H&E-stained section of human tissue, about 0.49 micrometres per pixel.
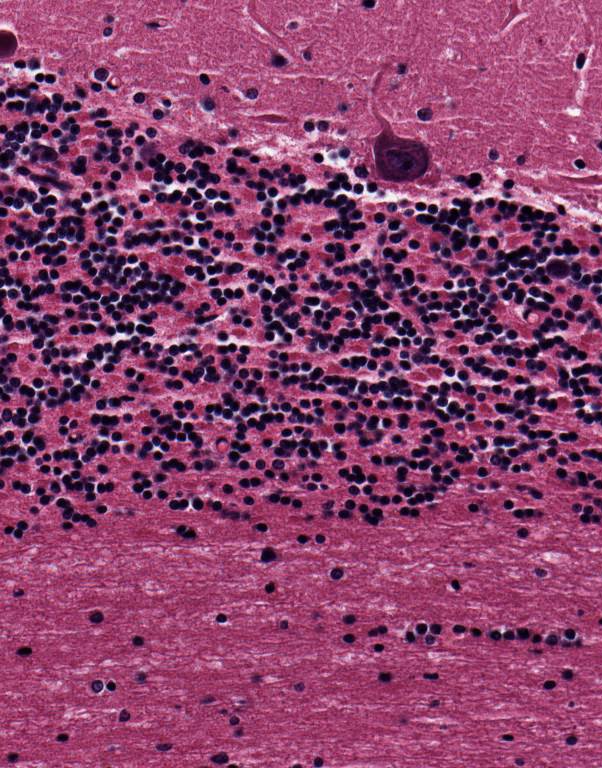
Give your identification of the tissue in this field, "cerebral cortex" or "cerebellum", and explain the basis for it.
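It's cerebellum. I count three horizontal zones: pale pink, finely fibrillar top; a broad middle band crowded with dark nuclei; pink fibrous bottom. That middle band, packed with round, dark-staining nuclei with scant cytoplasm, decides it.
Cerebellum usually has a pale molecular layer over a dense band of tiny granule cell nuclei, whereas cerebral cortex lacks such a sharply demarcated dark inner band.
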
